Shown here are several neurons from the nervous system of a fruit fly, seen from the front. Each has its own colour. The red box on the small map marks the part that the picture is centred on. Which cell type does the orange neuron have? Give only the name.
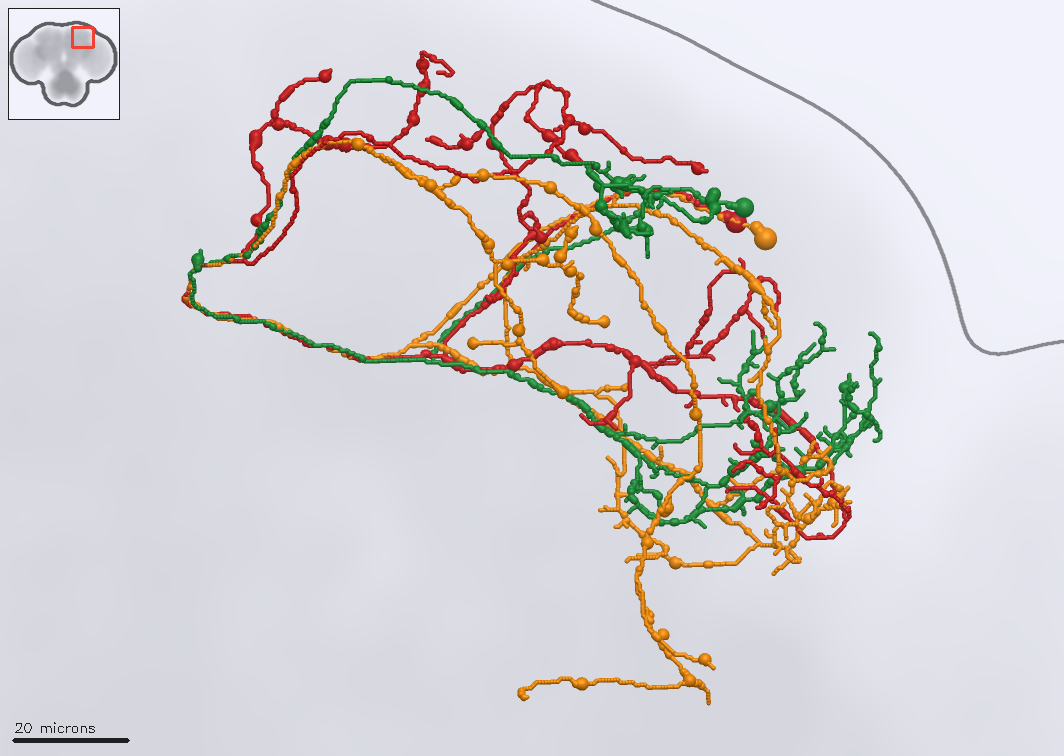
LHPV5b4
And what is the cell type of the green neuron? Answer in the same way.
LHPV5b2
